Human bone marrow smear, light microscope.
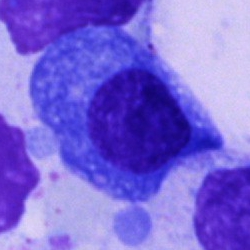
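Plasma cell with an irregular outline; note the pointed extension of cytoplasm on the right side. Its nuclear chromatin is dense and dark purple, and the abundant deep blue cytoplasm is mottled with many small pale spots.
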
